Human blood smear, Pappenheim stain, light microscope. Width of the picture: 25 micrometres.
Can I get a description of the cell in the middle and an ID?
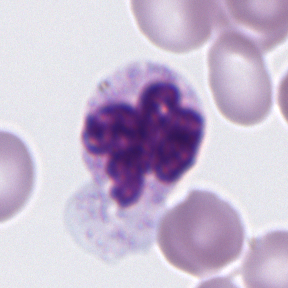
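The nucleus is divided into several irregular lobes that are joined together. Its chromatin is dark purple and coarsely clumped. The cytoplasm is pale and faintly tinted rather than deep blue, and it contains fine, small violet granules. This cell is a segmented neutrophil.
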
